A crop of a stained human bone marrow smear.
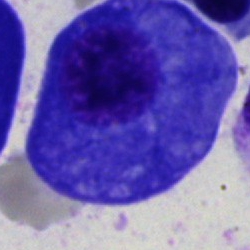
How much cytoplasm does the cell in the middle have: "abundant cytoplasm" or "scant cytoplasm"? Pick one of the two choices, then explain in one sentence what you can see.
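Abundant cytoplasm. The cytoplasm is abundant and deep blue.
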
